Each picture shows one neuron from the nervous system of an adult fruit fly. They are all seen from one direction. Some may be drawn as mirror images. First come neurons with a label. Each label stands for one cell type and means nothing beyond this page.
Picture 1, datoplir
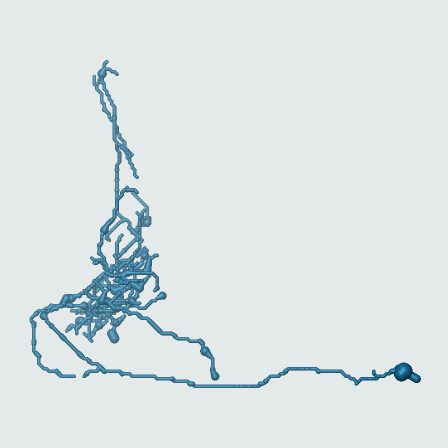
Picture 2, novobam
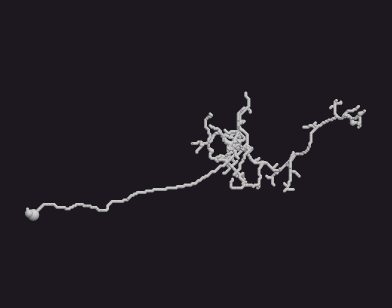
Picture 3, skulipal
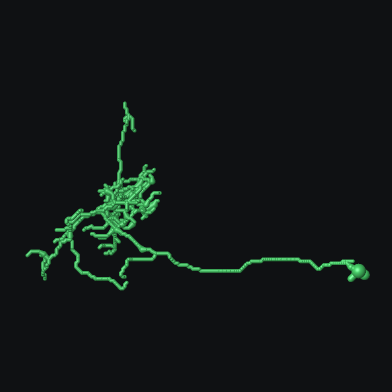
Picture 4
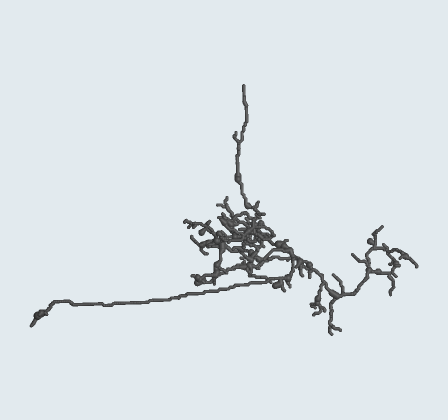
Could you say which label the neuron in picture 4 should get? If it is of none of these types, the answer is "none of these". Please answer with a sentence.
It belongs to novobam.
